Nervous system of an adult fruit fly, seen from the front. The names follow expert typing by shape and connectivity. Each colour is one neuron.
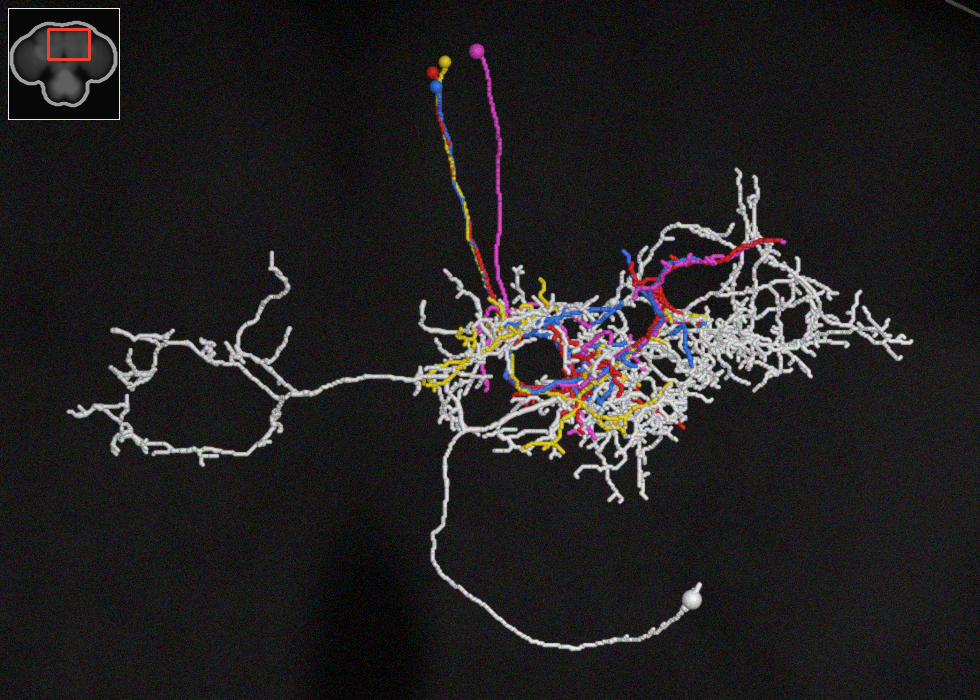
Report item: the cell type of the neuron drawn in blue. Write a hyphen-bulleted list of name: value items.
- cell type: CB1794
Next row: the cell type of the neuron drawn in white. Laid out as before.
- cell type: IB014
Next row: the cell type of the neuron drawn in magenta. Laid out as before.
- cell type: CB1374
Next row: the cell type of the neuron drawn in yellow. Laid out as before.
- cell type: CB1853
